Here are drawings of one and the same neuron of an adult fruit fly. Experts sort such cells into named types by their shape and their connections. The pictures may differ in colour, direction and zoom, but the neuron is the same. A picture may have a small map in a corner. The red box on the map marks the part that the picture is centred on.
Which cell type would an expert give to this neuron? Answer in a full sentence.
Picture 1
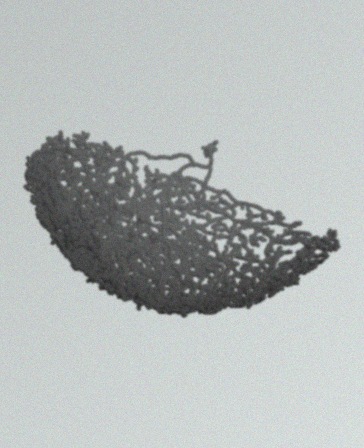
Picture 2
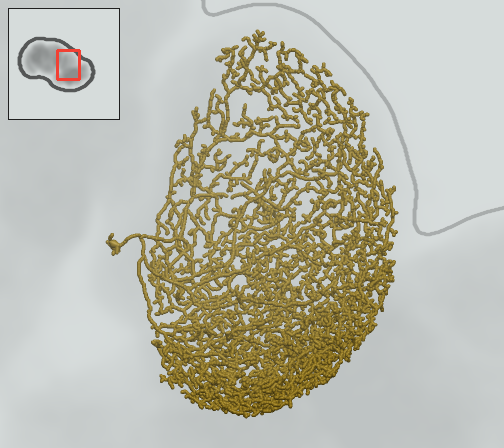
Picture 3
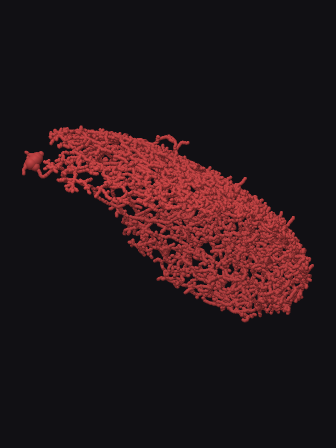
The cell type is Cm31a.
